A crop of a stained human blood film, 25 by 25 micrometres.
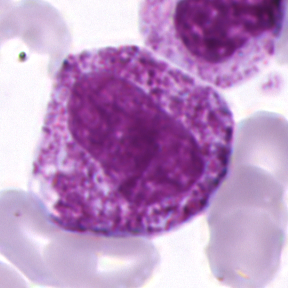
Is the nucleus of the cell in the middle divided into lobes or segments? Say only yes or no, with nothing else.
No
